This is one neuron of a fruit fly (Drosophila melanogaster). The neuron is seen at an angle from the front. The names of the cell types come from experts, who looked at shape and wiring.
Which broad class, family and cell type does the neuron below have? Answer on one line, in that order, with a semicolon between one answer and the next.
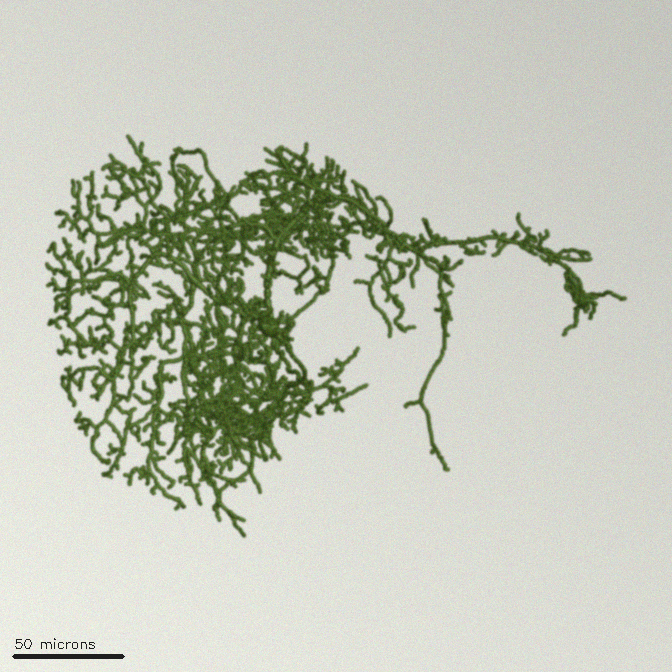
visual centrifugal neuron; LT; LT36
